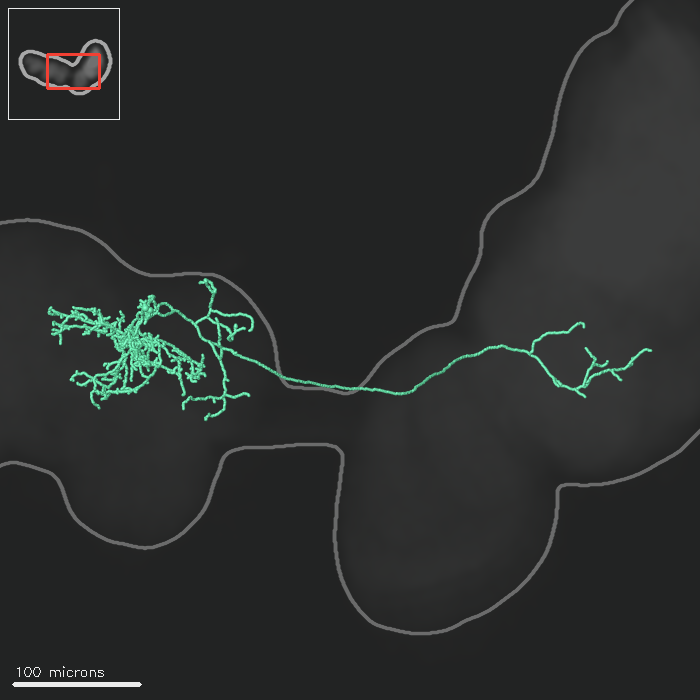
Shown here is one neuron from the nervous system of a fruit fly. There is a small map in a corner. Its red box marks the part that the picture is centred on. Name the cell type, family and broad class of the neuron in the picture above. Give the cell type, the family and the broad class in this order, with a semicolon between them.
AN12A017; hemilineage 12A; ascending neuron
